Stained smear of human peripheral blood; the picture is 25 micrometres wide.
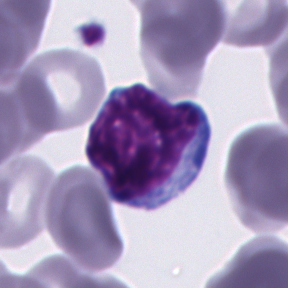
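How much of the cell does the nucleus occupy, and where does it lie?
It fills most of the cell and lies off-centre, pushed toward the upper left.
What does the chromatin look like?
Dark purple and dense, crossed by a few paler streaks.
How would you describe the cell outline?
Irregular and somewhat angular rather than smoothly round.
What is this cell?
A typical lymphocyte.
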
